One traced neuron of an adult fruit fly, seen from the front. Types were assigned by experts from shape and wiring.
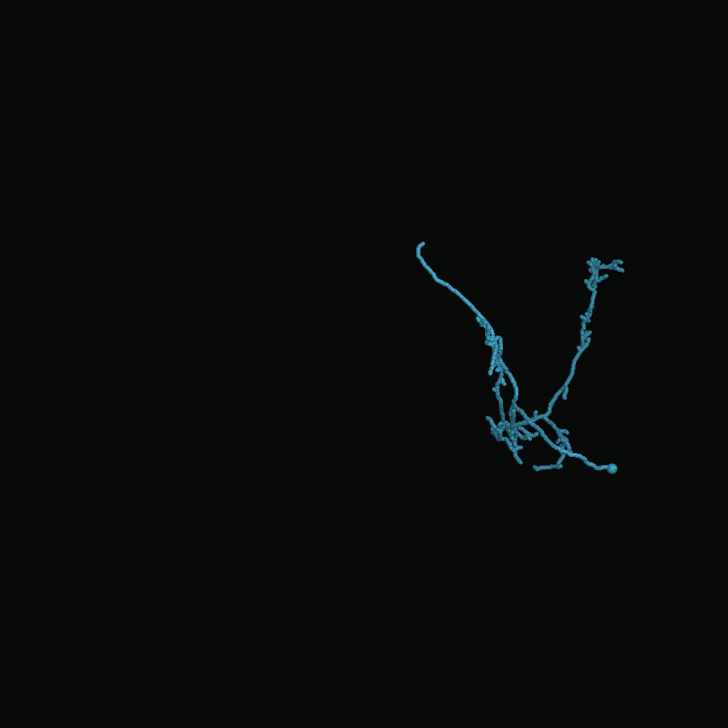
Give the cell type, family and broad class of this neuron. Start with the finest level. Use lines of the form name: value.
cell type: WEDPN7B
family: hemilineage LALa1_posterior
broad class: central-brain intrinsic neuron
